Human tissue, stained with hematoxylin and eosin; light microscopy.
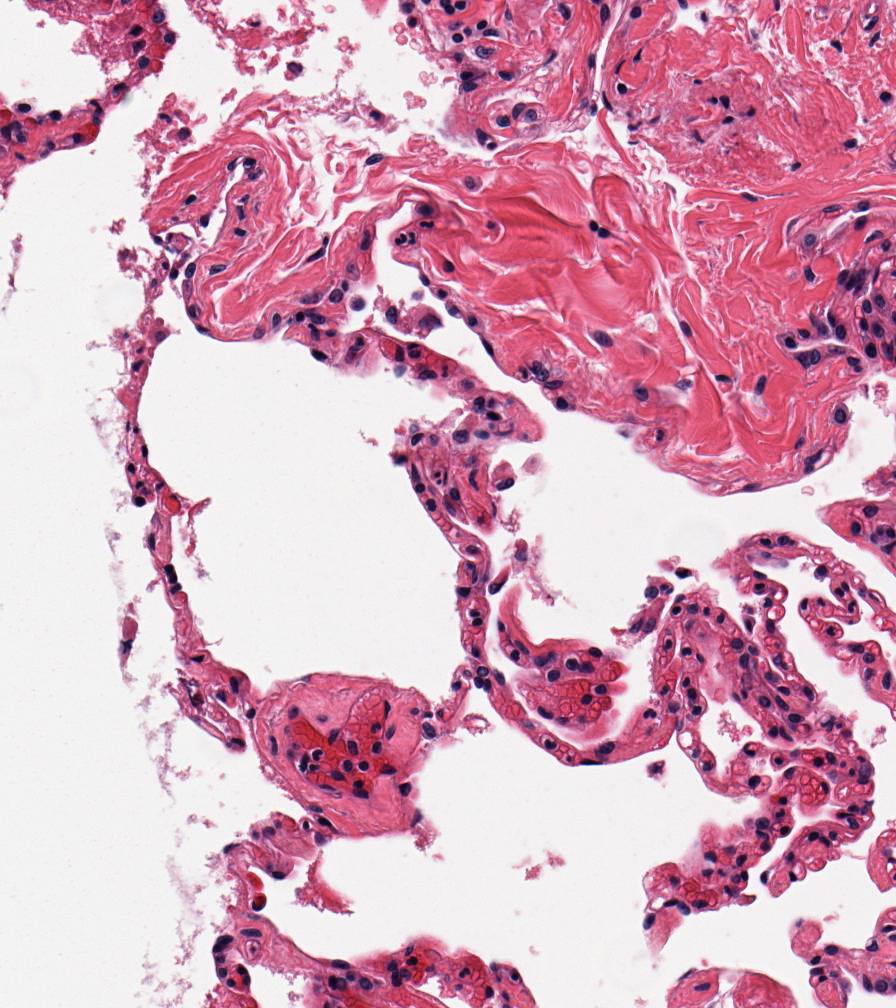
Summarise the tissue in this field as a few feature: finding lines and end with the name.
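Spaces: large, empty, bounded by thin branching walls; left and lower half
Walls: lined by flattened cells with small dark nuclei
Collagen: dense, wavy pink bundles filling the upper right
Vessel: small, rounded, pink-walled, red blood cells in lumen; lower left-centre
Name: lung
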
